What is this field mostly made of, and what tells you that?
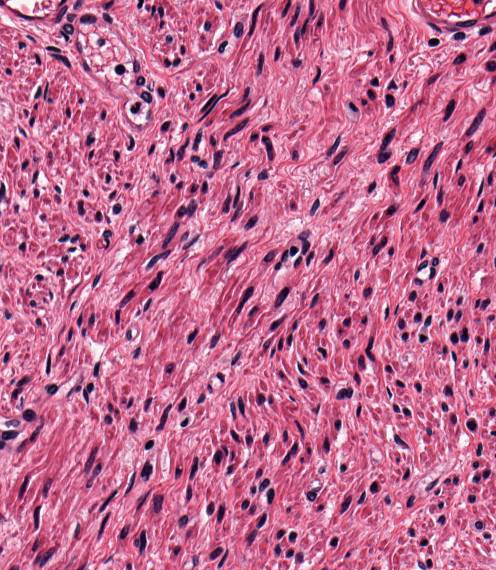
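Shown here is smooth muscle: spindle cells in interlacing streams sweep obliquely across the field, with pink, fibrillary cytoplasm and indistinct borders.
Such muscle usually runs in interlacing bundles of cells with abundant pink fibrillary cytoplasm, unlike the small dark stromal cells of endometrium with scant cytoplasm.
Pink collagen fibres lie between the cells, running the same way, and no fat cells appear.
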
